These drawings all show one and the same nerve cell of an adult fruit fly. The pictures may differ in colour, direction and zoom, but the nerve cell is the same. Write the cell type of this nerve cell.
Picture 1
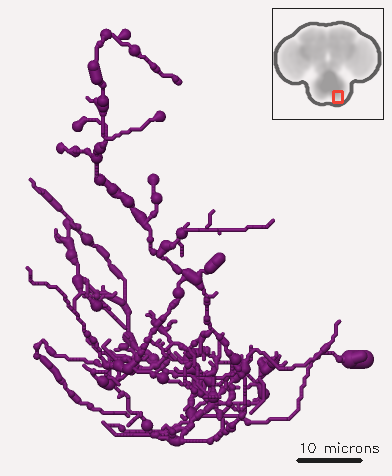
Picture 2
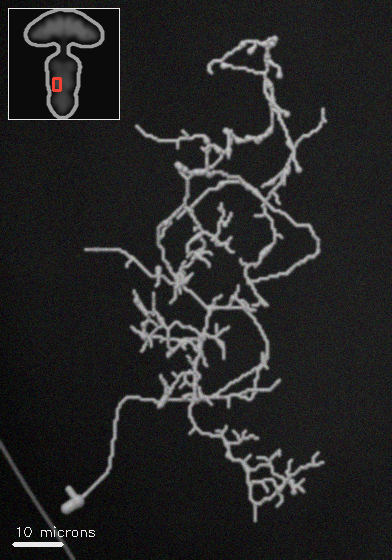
IN01B042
